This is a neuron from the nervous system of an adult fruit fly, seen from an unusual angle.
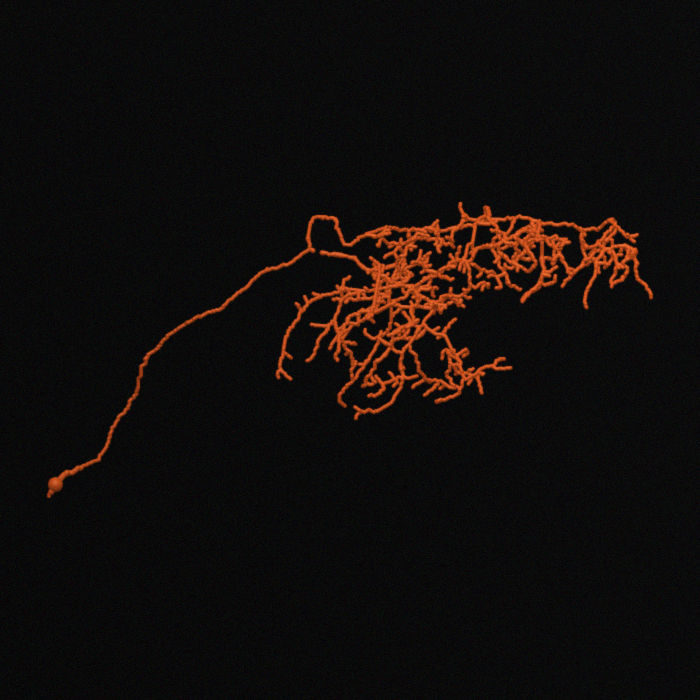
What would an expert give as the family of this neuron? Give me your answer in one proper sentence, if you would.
When grouped by family, this neuron is hemilineage SLPpl3.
